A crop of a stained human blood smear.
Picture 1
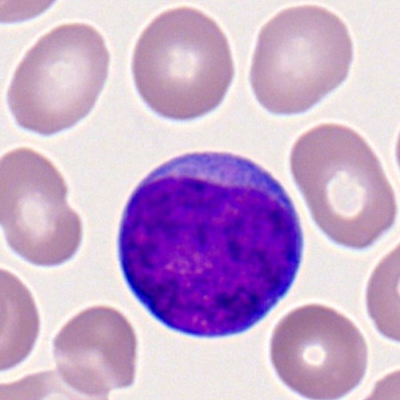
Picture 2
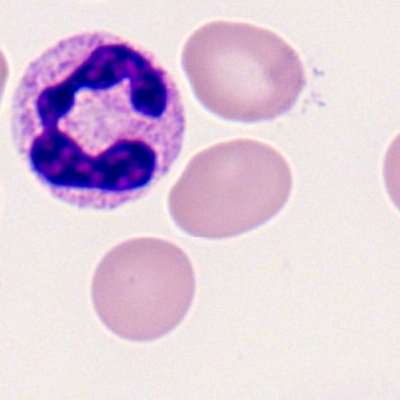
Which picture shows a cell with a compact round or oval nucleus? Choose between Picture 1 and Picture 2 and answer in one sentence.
Picture 1 contains the cell with a nucleus gathered into one compact round or oval mass.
